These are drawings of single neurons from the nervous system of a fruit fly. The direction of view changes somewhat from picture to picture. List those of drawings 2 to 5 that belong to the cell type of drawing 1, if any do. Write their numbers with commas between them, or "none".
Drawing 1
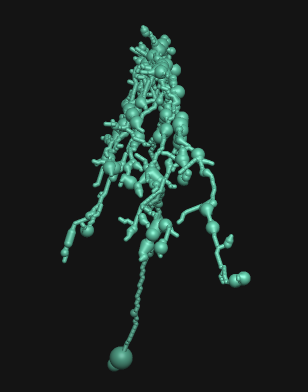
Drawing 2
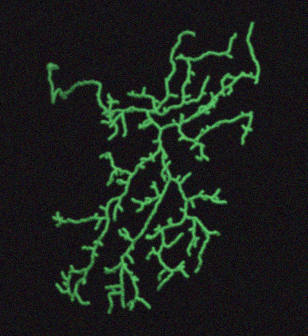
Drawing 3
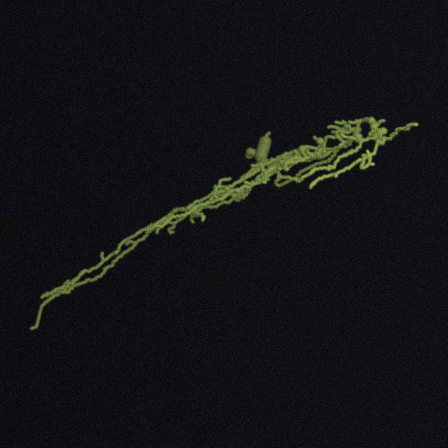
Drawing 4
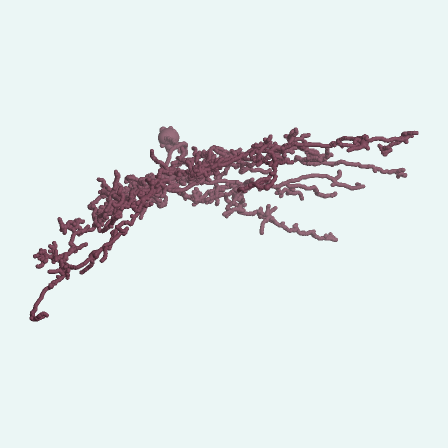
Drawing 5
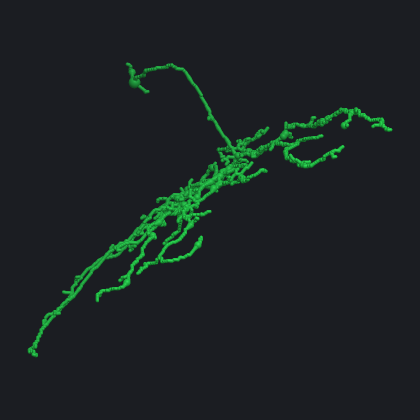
4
